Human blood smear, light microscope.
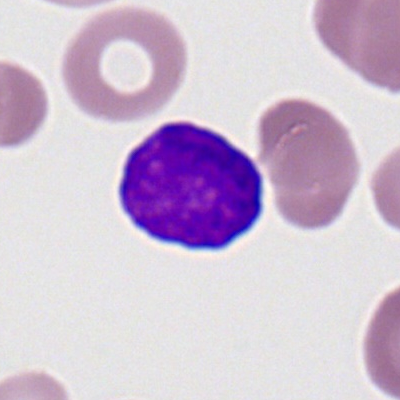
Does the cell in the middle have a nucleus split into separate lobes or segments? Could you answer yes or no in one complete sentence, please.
No, this cell has an undivided nucleus that is compact and round, oval or kidney-shaped.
